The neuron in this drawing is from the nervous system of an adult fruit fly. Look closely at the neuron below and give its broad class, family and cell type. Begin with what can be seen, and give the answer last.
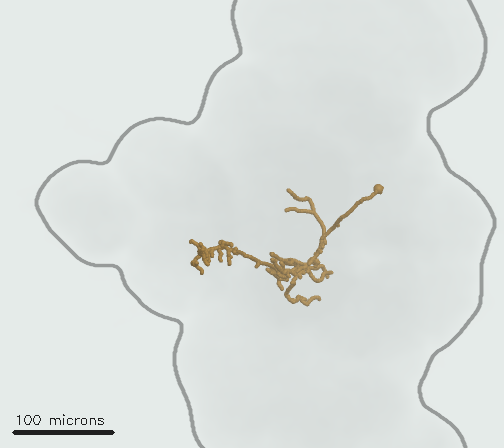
The cell body is on the right of the picture. By the scale bar it is about 200 microns wide in this view. This is a nerve-cord intrinsic neuron. Its family is hemilineage 06B. The cell type is IN06B082.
